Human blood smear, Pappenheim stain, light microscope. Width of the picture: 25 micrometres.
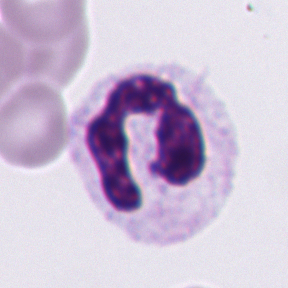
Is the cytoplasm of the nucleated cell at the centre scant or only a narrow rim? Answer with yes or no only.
No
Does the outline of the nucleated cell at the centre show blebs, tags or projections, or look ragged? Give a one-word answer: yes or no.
Yes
